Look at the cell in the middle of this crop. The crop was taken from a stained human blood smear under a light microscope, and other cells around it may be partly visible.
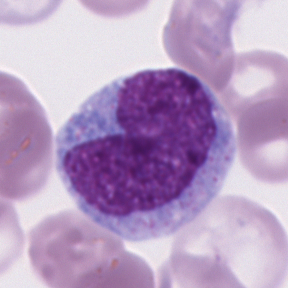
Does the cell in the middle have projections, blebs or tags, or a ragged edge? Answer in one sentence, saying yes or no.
No, this cell has a smooth edge with no projections, blebs or tags.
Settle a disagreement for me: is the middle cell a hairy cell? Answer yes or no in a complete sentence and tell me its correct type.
No, instead of a hairy cell, the centred cell represents a monocyte.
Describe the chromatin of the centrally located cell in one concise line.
Coarse clumps are absent, and the chromatin is fine throughout.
